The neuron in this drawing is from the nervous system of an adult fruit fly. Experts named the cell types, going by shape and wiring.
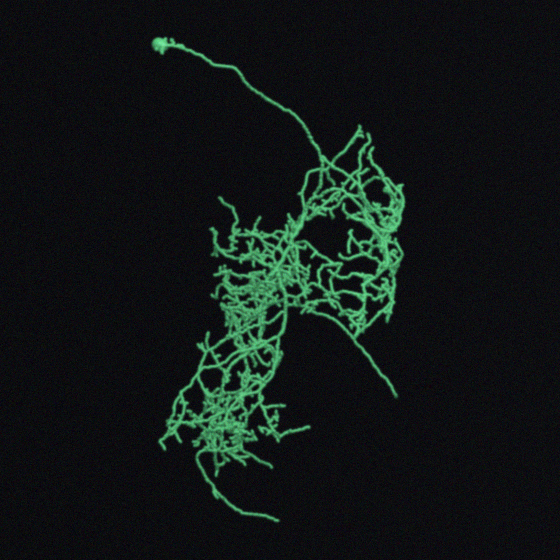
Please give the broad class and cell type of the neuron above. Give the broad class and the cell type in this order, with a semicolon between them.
central-brain intrinsic neuron; VES108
